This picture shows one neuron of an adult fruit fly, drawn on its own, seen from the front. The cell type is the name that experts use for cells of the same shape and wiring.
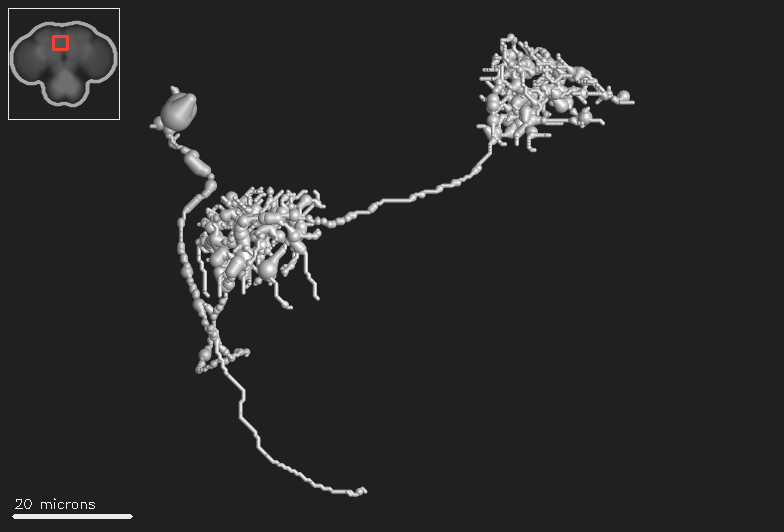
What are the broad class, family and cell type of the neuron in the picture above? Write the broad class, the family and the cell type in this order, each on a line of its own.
central-brain intrinsic neuron
class CX
hDeltaE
